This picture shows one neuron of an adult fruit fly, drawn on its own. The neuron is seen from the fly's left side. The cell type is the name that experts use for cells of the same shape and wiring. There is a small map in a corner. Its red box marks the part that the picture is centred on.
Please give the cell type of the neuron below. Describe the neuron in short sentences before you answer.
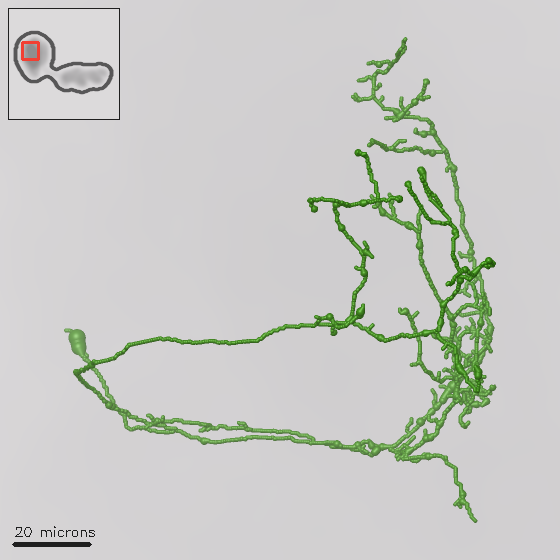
Its cell body lies on the left of the picture. From top to bottom in the picture it spans about 130 microns. The picture shows dozens of branch ends. Its broad class is central-brain intrinsic neuron. Its cell type is PLP064_a.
